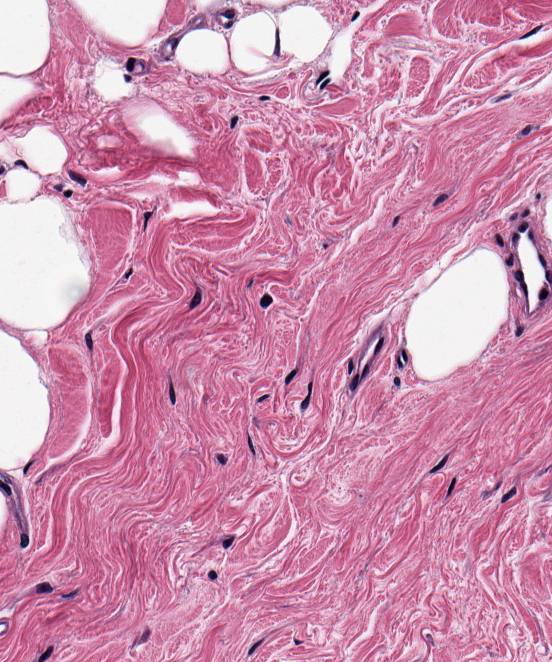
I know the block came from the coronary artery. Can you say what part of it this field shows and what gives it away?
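It's tunica adventitia. Most of the field is dense collagen in wavy, interlacing bundles that stain strongly pink with eosin, with only scattered small dark elongated fibroblast nuclei between them.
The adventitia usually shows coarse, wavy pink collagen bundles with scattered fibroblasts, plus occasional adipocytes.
Adipocytes are here too, as empty clear spaces along the left edge and the top.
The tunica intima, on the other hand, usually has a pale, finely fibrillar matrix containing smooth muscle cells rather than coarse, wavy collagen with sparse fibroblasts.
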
